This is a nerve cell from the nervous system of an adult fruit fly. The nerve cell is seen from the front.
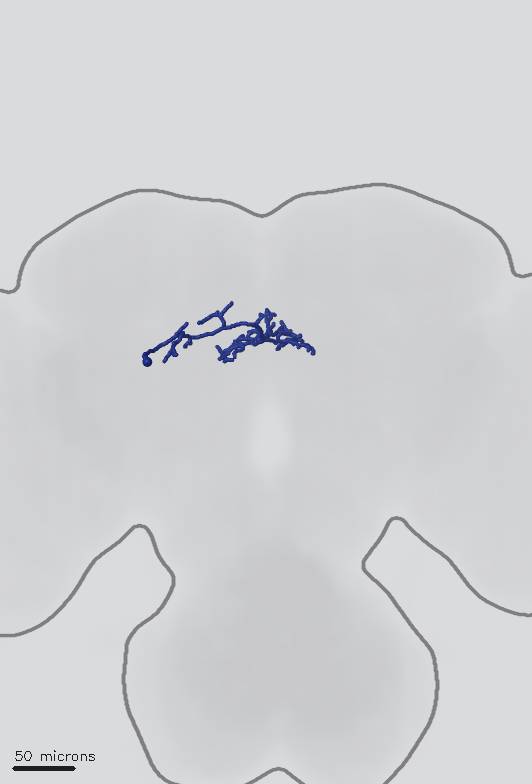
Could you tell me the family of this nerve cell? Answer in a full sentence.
The family is hemilineage EBa1.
